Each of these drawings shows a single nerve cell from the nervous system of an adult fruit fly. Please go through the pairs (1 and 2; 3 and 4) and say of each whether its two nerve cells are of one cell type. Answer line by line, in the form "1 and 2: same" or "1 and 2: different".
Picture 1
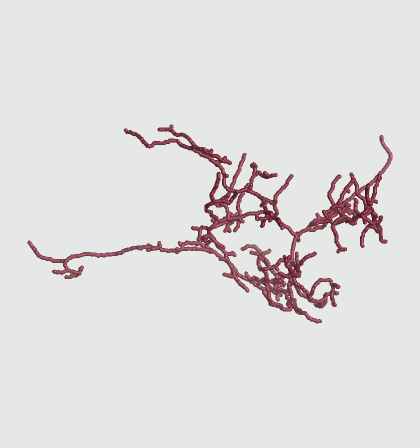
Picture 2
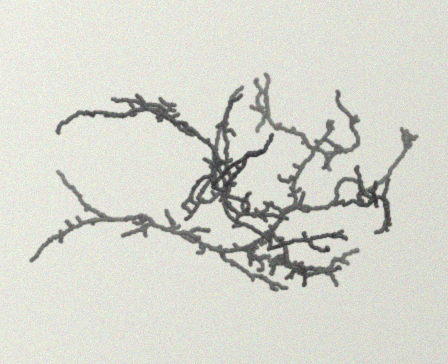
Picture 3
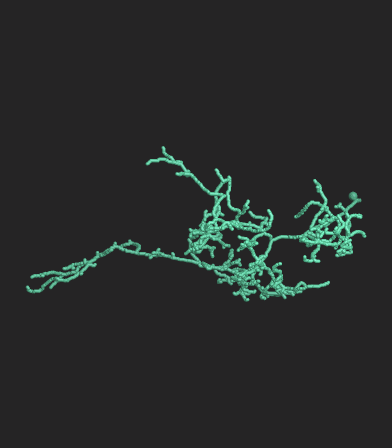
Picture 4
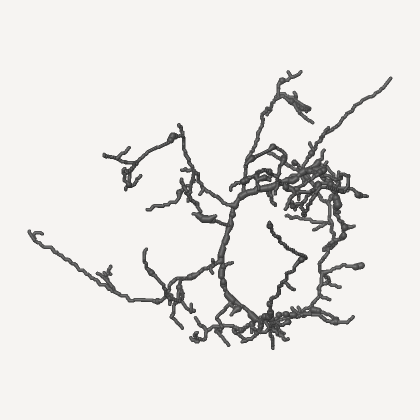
1 and 2: different
3 and 4: different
